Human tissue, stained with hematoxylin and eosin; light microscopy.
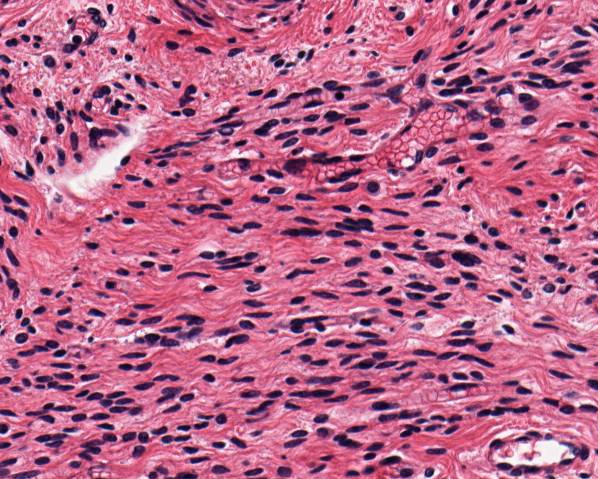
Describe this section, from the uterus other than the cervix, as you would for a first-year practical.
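Spindle cells run in streaming fascicles, mainly horizontally, across the lower two-thirds. Their nuclei are elongated, dark-staining and spindle-shaped, many slightly wavy. Cell borders are indistinct; pale pink cytoplasm merges into the surrounding fibres. Throughout the field, pink-staining wavy collagen fibres lie between the spindle cells.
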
